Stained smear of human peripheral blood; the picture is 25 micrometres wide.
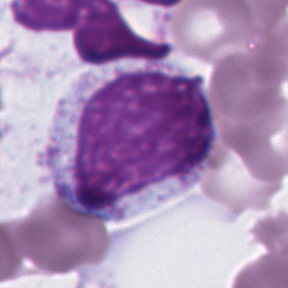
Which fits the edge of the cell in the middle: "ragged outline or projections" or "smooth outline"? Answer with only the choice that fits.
Smooth outline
